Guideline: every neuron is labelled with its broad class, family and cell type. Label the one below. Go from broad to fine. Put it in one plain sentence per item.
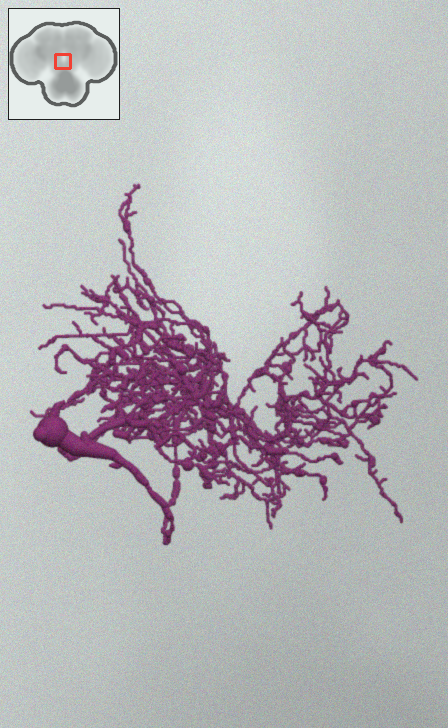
A central-brain intrinsic neuron of hemilineage TRdm, type GNG051.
